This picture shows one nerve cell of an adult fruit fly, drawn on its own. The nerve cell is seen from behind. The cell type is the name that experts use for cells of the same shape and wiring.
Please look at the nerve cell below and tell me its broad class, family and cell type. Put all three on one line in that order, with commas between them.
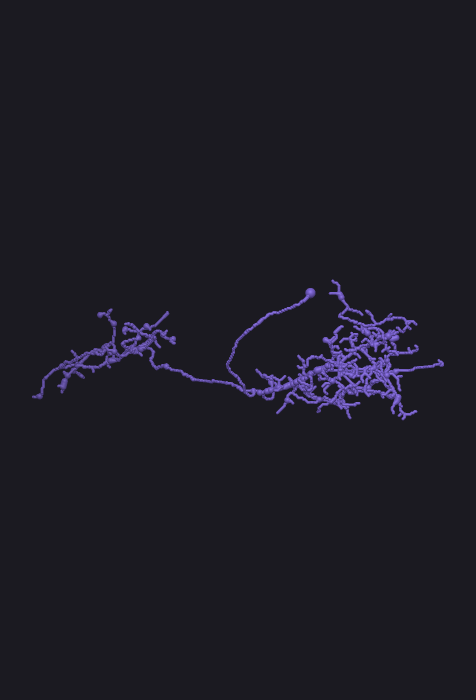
central-brain intrinsic neuron, hemilineage VLPd&p1_posterior, LHPD2a1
